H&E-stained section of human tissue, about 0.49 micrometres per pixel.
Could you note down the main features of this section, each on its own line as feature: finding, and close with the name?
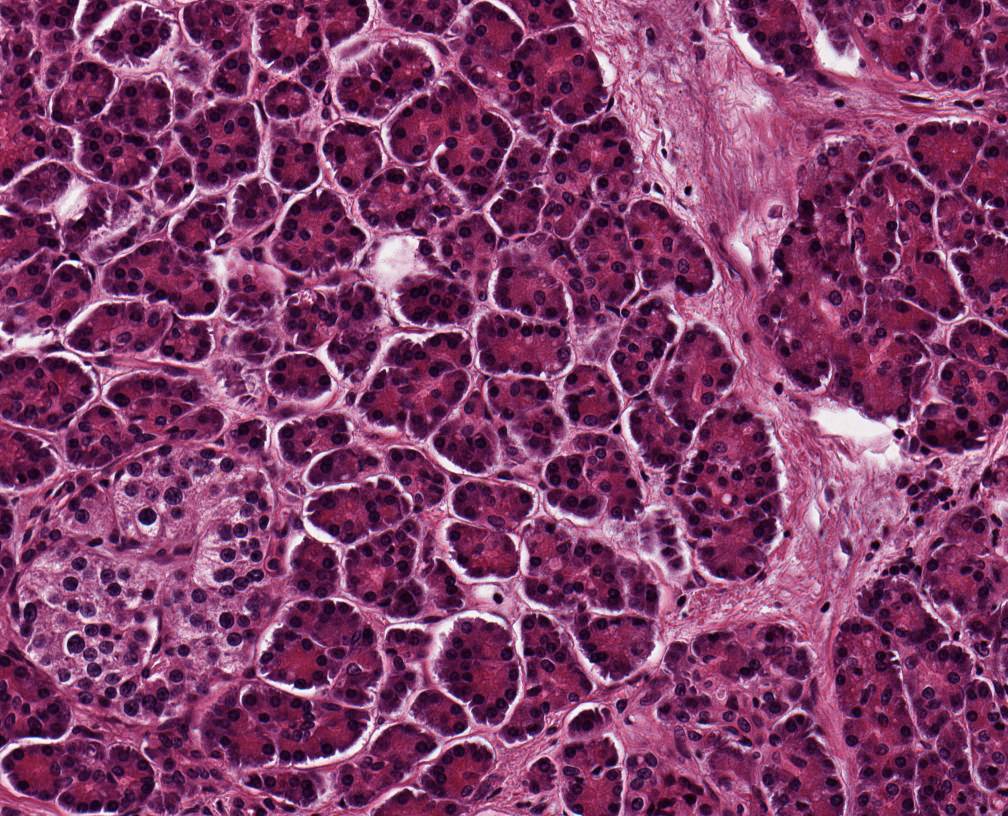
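Acini: closely packed, rounded, filling most of the field
Nuclei: round, dark, toward outer edge of each acinus, at cell base
Lumen: no wide open central lumen in the acini
Connective tissue: band separating a group of acini on the right
Lower left: cluster of pale, lightly stained cells not arranged in acini
Name: pancreas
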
